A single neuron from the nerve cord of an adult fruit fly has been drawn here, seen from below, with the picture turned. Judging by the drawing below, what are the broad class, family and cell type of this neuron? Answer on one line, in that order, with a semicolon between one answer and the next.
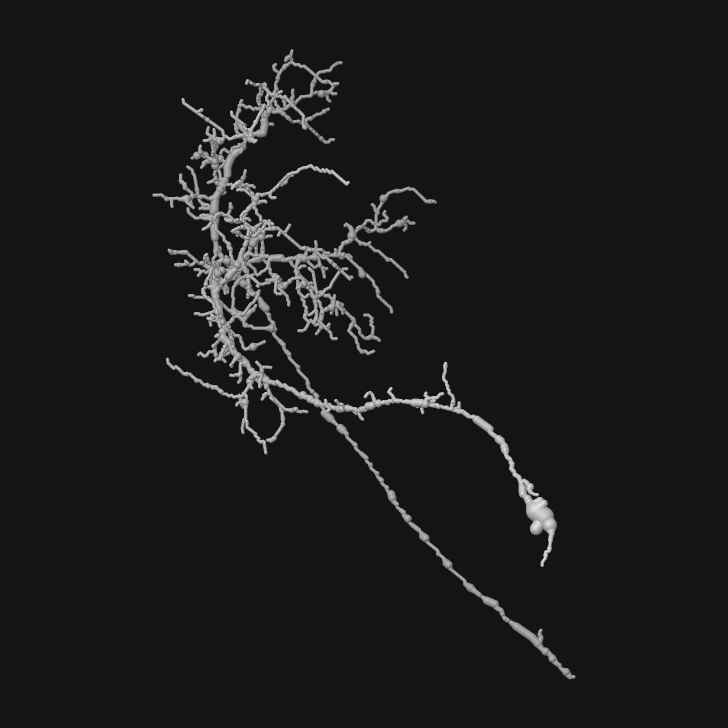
motor neuron of the nerve cord; hemilineage 03B; MNad47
